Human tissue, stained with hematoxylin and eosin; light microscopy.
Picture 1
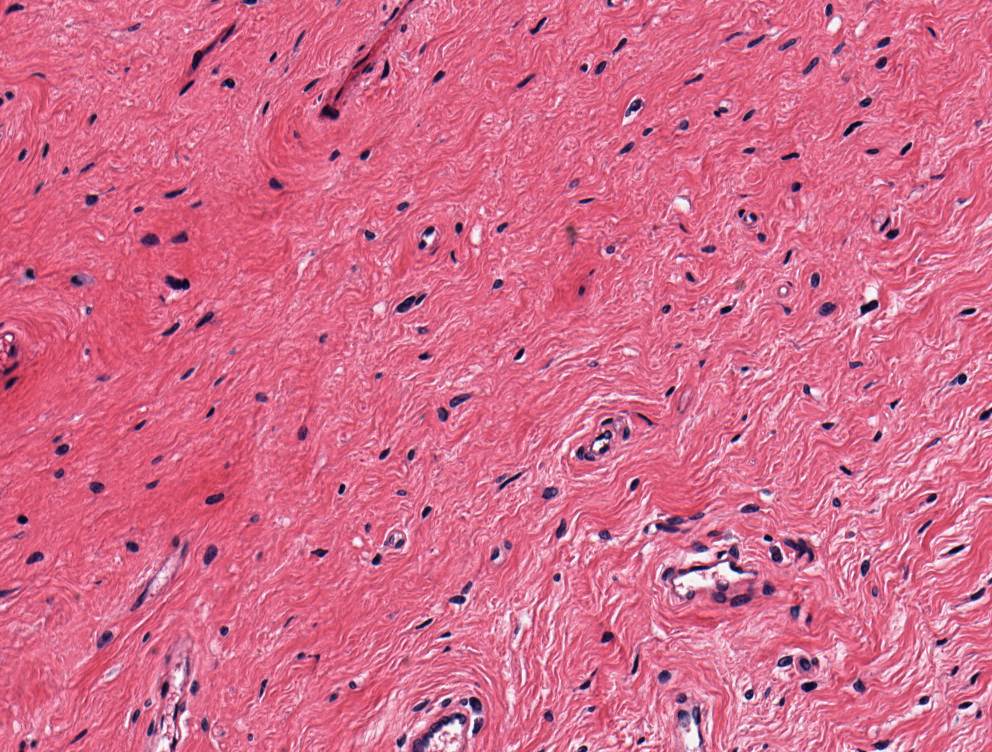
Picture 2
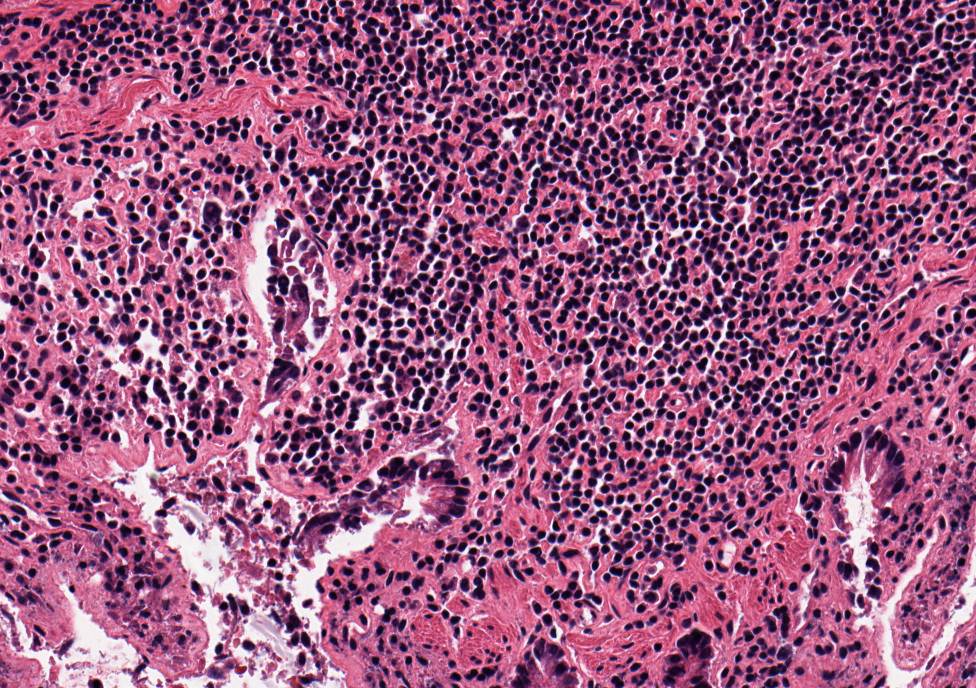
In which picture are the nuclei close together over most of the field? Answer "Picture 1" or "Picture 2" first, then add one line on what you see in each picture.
Picture 2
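In picture 1: Cells are sparse relative to the amount of collagen.
In picture 2: A dense sheet of small lymphocytes fills the upper and central parts of the field.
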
